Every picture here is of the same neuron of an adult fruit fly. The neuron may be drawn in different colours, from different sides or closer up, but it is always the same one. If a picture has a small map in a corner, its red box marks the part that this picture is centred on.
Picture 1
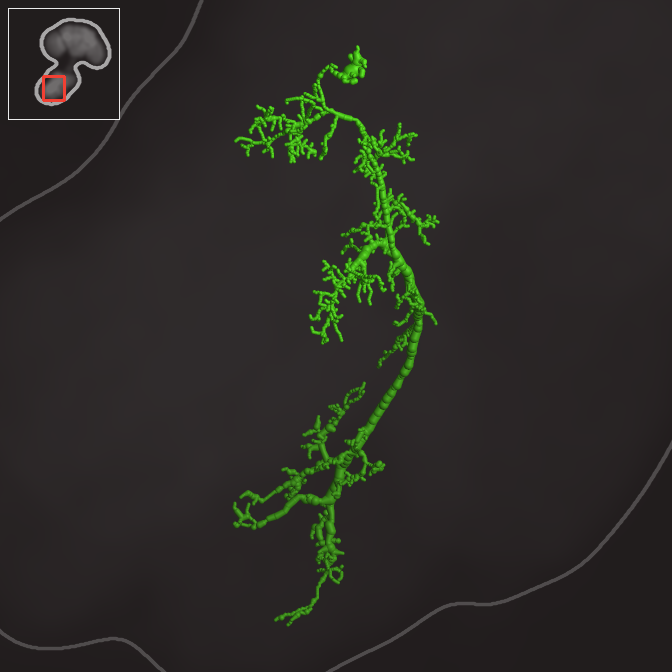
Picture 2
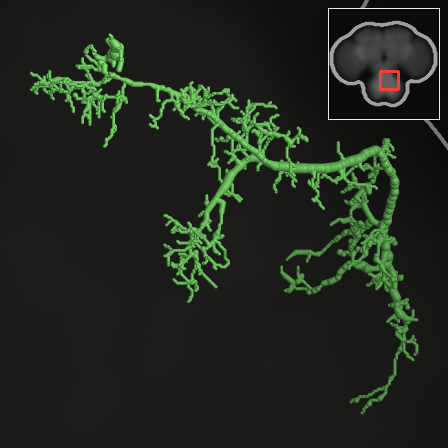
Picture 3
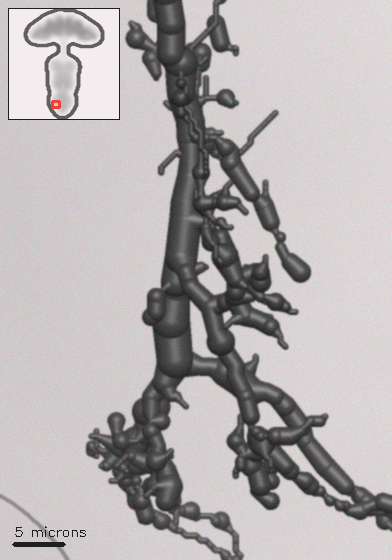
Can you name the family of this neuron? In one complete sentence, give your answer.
The family that includes this neuron is hemilineage 11A.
